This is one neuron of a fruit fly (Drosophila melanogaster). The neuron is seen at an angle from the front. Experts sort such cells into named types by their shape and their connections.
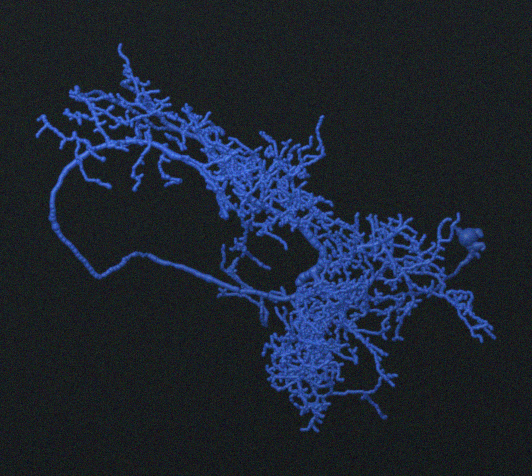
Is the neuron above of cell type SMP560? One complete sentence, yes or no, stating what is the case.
No, the neuron is assigned to a different cell type than SMP560.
